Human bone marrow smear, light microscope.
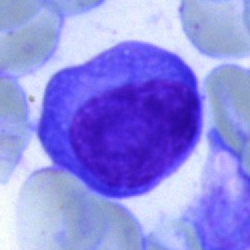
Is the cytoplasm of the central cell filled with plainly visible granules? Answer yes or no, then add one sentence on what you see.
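No. The cytoplasm shows no visible granules.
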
